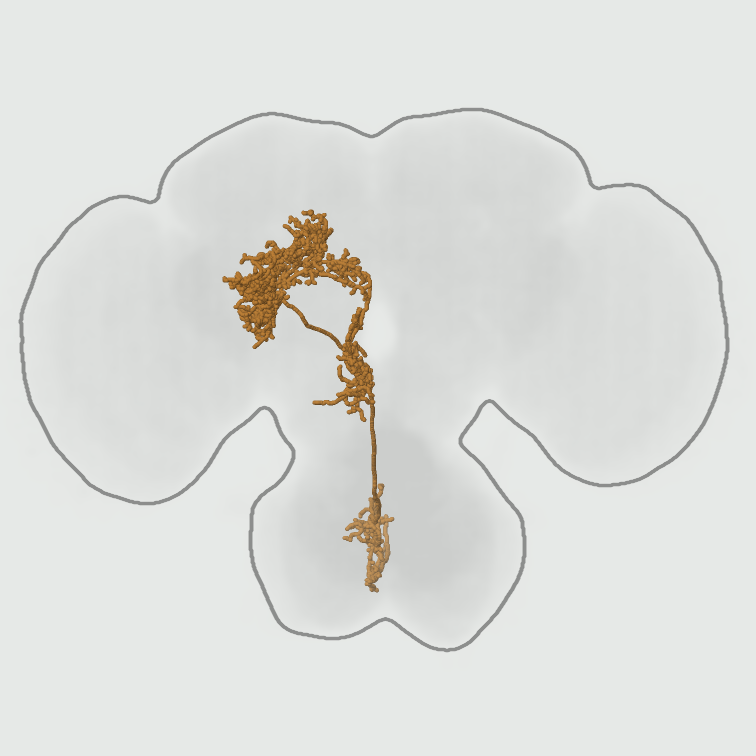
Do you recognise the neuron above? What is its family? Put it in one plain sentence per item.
The family is DNp.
